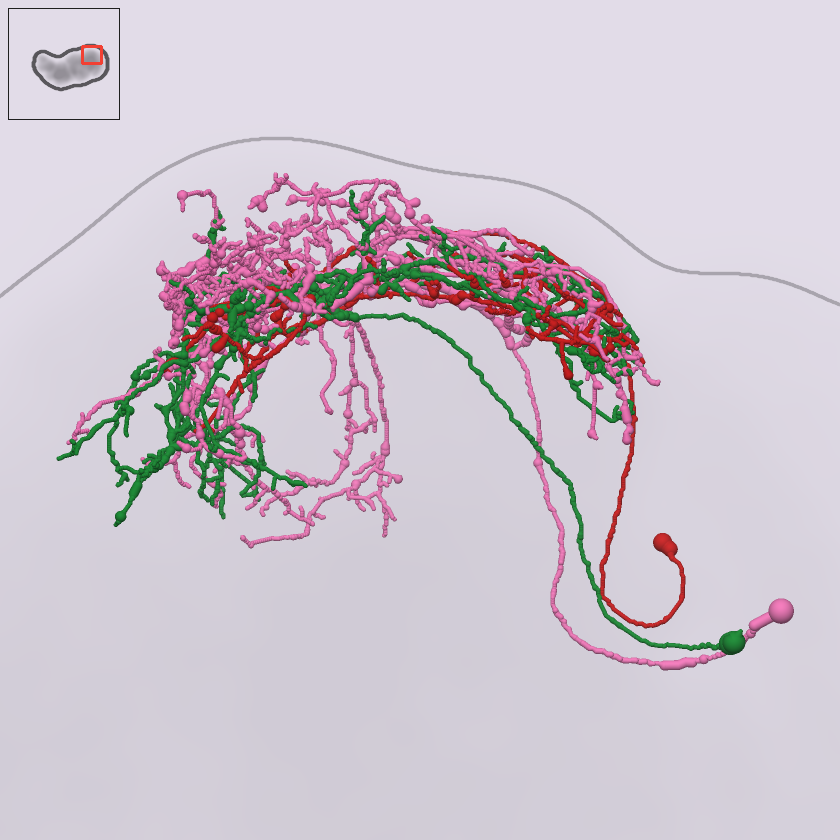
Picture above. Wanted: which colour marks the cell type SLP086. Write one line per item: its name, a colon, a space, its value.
colour: red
